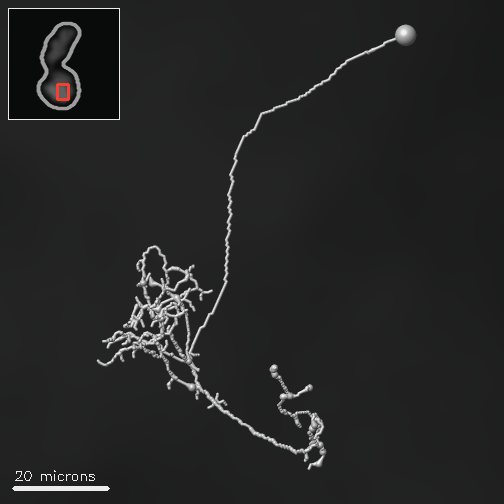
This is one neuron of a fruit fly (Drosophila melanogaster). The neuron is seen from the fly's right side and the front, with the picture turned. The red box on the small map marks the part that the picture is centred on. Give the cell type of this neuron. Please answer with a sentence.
The cell type is FC1C_a.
